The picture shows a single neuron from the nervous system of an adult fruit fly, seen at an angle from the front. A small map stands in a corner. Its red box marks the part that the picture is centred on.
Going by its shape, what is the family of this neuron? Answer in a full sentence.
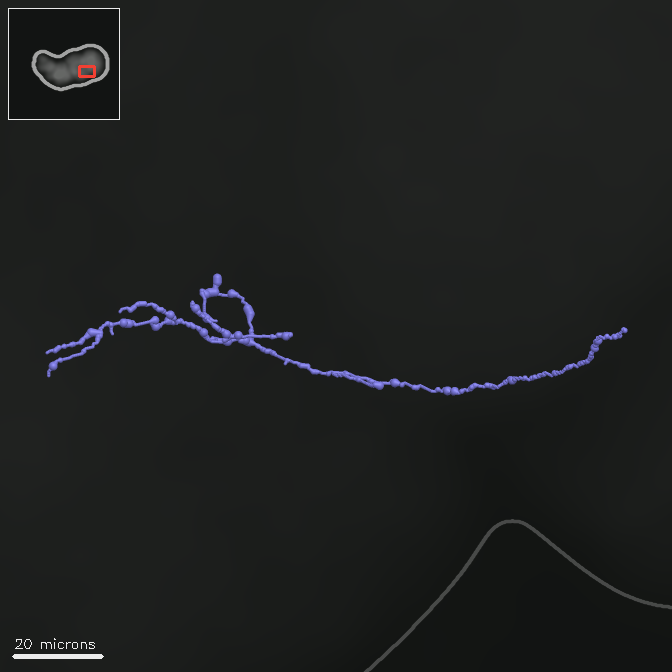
The family is class mechanosensory.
